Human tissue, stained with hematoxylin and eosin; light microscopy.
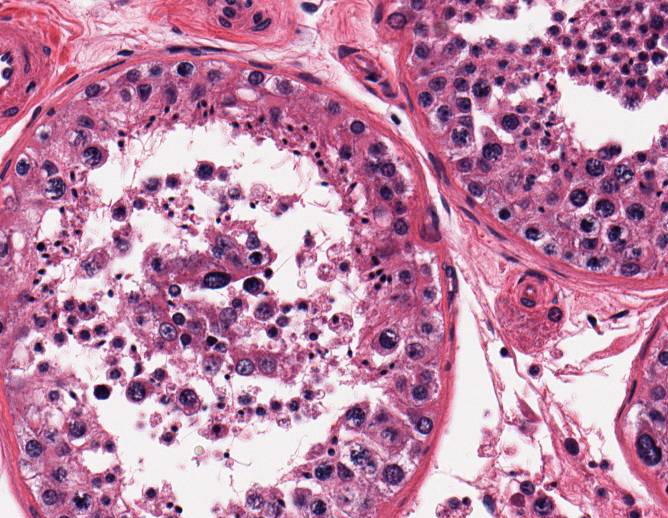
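Testis: each tubule has a thin pink wall containing flattened, spindle-shaped nuclei. The lining is a stratified epithelium several cells deep, running from the wall toward the lumen. In its middle layers you'll find large round cells with big nuclei of coarse, clumped chromatin. Toward the lumen of the large left tubule, small, very dark, condensed nuclei cluster together.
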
